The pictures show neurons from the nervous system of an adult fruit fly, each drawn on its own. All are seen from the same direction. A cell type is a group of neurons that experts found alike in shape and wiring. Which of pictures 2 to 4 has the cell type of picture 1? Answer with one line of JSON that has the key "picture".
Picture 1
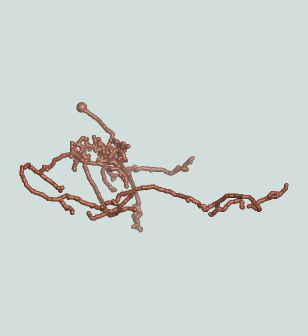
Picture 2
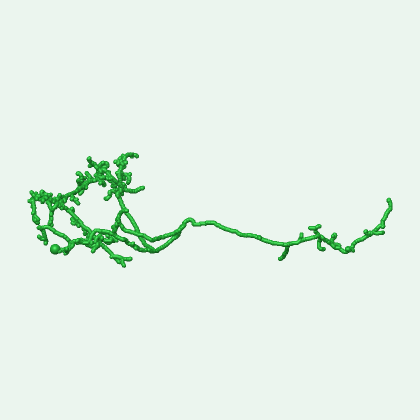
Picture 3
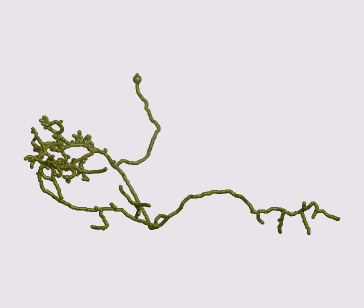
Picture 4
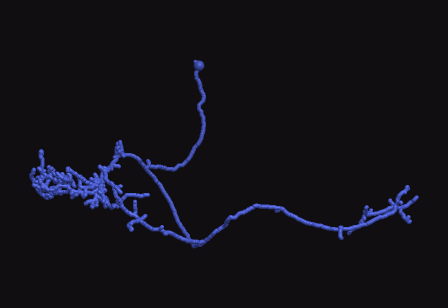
{"picture": 2}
